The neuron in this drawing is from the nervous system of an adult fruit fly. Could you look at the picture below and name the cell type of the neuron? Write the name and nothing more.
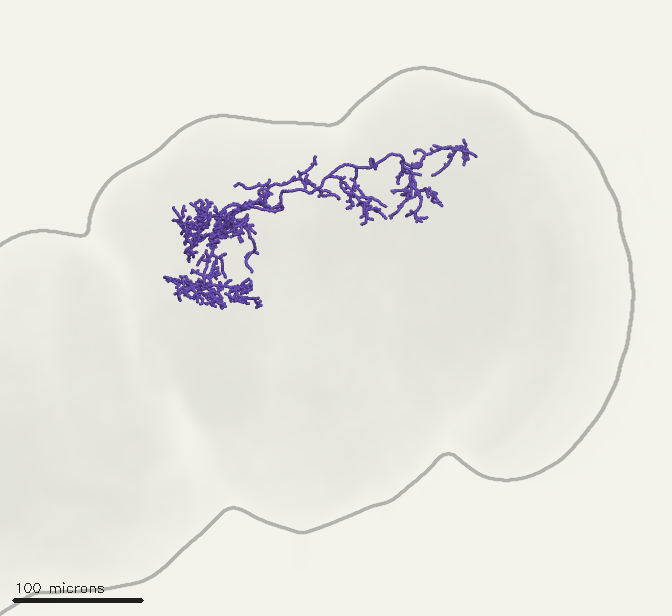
AVLP032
